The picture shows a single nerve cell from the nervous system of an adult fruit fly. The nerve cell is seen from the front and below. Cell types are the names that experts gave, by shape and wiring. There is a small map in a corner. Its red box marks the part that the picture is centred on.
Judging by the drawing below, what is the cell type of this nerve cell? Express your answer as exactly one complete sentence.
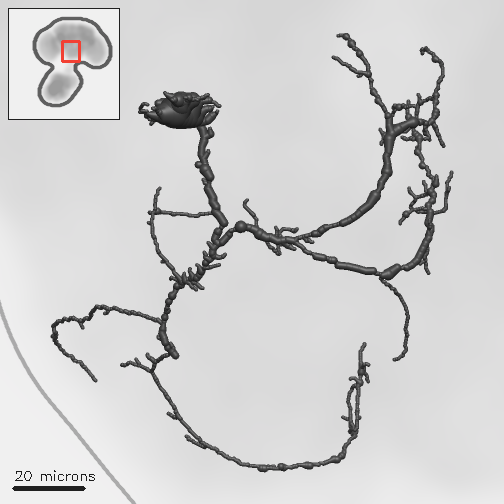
This nerve cell belongs to the cell type DNg28.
